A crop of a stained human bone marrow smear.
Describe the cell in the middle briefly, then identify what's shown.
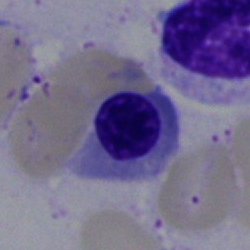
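See how the chromatin is deep purple and coarsely clumped into darker patches, with no nucleoli showing anywhere in the nucleus. There's a moderate rim of smooth, medium blue cytoplasm, and the outline is irregular and angular rather than round. That's an erythroblast.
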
